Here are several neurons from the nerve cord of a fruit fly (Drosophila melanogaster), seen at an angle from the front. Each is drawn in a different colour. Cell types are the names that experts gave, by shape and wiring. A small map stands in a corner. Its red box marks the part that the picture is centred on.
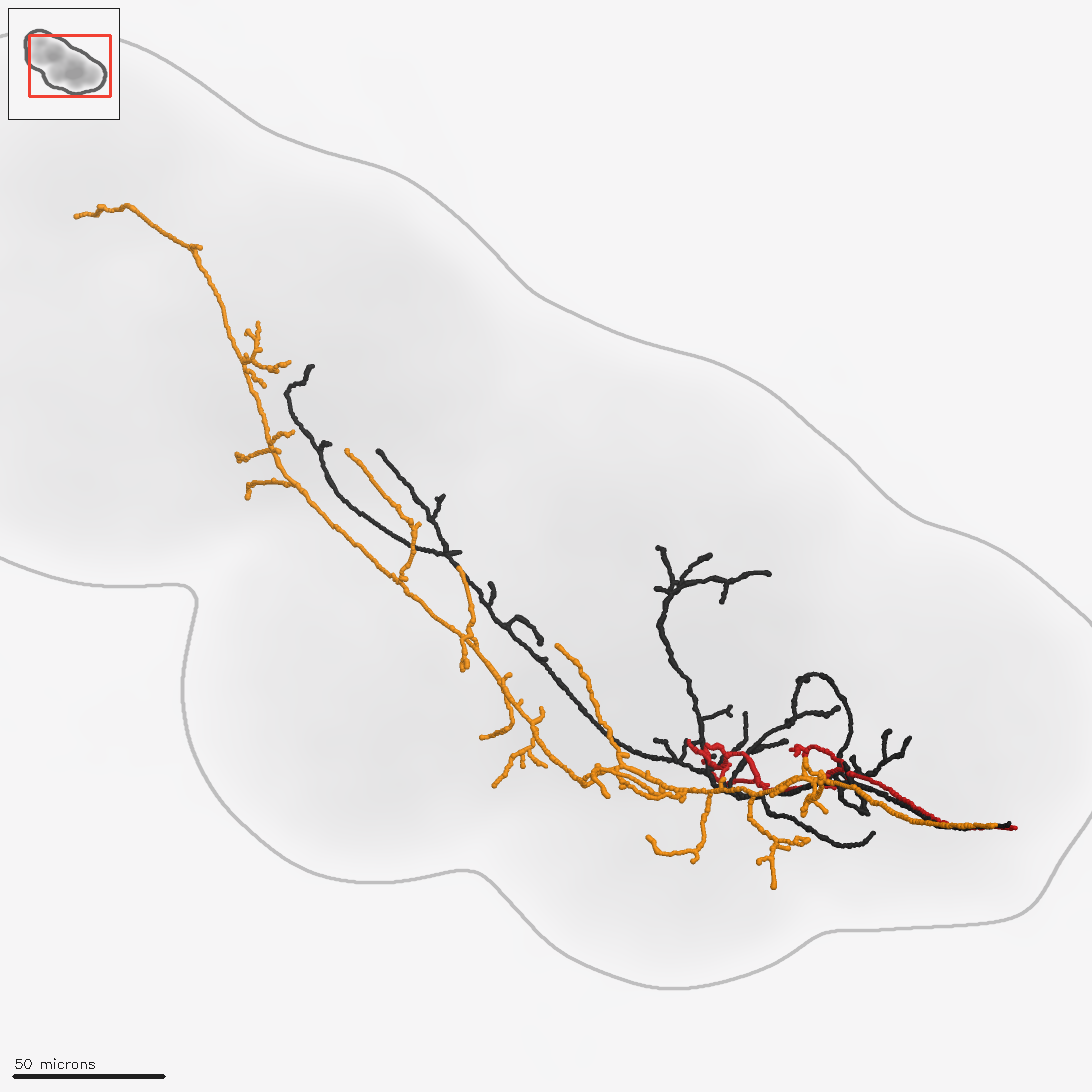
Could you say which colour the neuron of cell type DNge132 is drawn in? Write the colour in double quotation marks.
"black"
